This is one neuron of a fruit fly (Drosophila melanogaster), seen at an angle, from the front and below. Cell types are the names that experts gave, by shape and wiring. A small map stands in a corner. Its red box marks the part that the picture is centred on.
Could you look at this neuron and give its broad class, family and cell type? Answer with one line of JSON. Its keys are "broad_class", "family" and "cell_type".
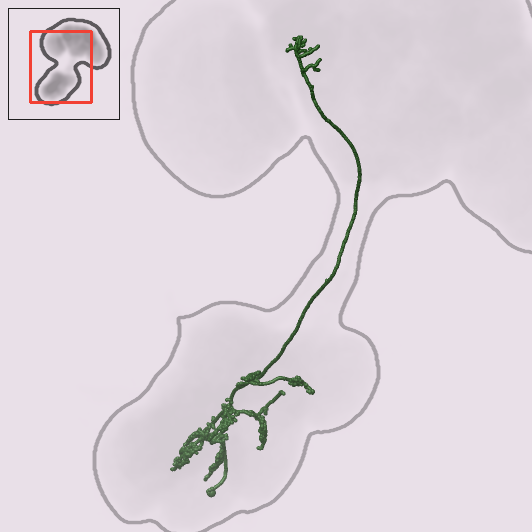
{"broad_class": "ascending neuron", "family": "hemilineage 08B", "cell_type": "AN08B018"}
